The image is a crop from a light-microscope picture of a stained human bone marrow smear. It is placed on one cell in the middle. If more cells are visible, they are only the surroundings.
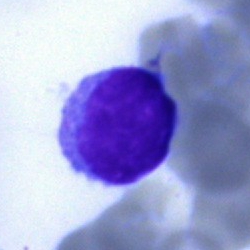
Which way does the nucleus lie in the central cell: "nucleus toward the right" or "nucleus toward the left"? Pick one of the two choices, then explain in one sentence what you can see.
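Nucleus toward the right. The cytoplasm is scant and shows mainly as a narrow rim along the left edge.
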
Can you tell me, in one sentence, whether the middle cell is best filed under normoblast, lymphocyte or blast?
This crop has a lymphocyte at its centre.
